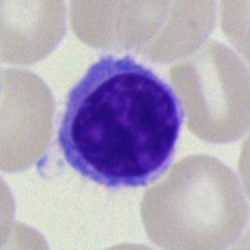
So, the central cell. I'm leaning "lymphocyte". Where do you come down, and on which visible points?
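Look at the chromatin: it is dark purple and coarsely clumped, with small paler patches.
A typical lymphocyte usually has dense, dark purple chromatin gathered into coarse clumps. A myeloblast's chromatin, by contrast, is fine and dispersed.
That is why lymphocyte fits here and blast does not. The cytoplasm is a scant blue rim, widest on the left side of the nucleus.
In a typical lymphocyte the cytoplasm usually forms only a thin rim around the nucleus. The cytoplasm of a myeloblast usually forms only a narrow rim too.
So the scant rim would fit either cell. Beyond that, there are no granules in the cytoplasm, the border is slightly ragged along the upper left, and a small pale blue bleb projects from the lower left of a roughly round cell.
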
